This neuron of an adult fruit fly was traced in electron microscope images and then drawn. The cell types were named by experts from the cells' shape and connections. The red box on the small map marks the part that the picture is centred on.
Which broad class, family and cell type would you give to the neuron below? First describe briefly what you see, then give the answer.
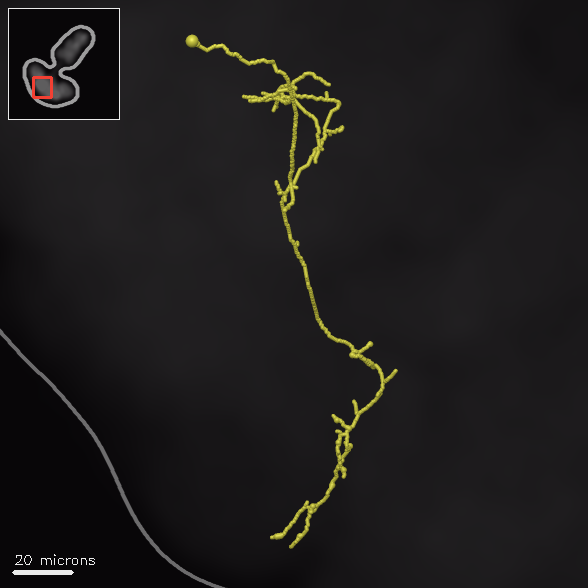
It lies in the brain. By the scale bar it is about 180 microns tall in this view. It is a central-brain intrinsic neuron. The family is hemilineage CLp2. Its cell type is SMP280.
